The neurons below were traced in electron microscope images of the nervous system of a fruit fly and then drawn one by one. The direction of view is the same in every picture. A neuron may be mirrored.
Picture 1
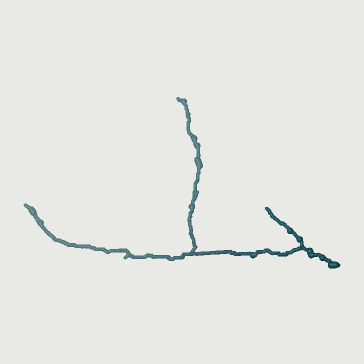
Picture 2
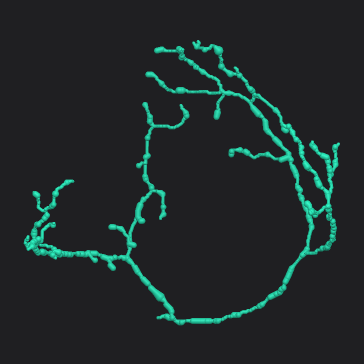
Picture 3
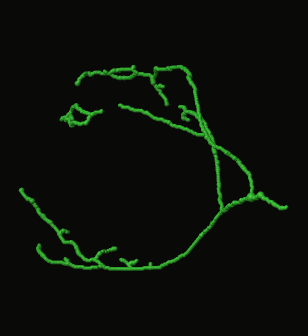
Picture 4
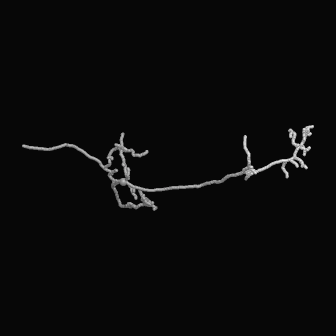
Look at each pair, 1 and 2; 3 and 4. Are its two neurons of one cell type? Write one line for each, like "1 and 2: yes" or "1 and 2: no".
1 and 2: yes
3 and 4: no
